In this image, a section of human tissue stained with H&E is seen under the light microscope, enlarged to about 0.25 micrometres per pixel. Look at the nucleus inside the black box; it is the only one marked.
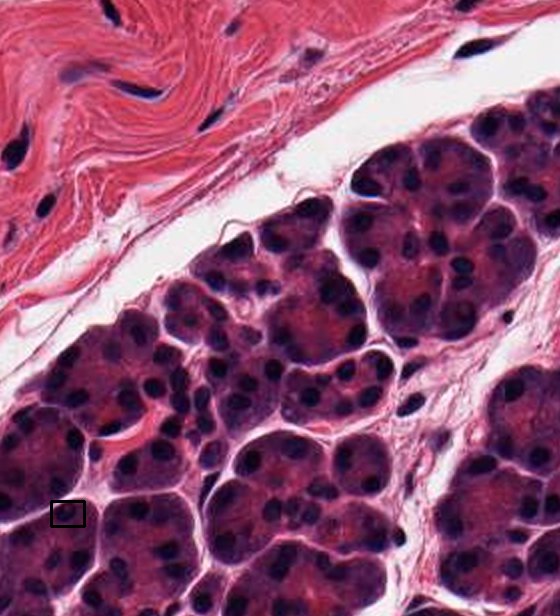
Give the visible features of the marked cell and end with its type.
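The nucleus is dark, compact and roundish-oval, with a fairly even, solid stain. The nucleus sits close to the outer edge of the cell group, just beneath the pale strand that borders it. The cytoplasm is purple-magenta, and the cell's boundaries with its neighbours inside the group are not clearly visible. This is a pancreatic acinar cell.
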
